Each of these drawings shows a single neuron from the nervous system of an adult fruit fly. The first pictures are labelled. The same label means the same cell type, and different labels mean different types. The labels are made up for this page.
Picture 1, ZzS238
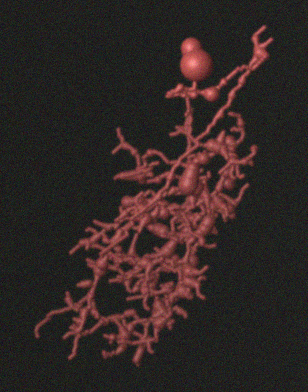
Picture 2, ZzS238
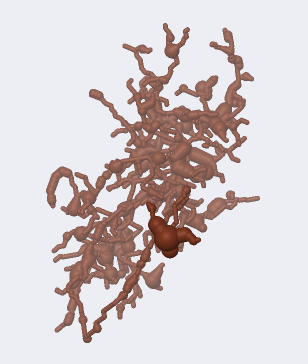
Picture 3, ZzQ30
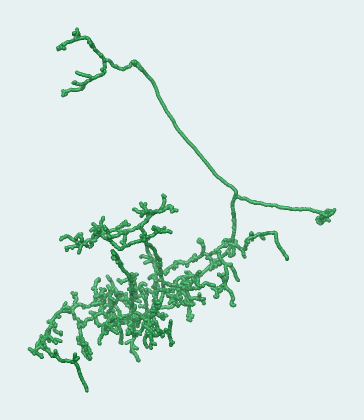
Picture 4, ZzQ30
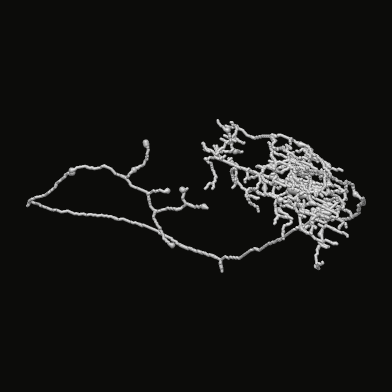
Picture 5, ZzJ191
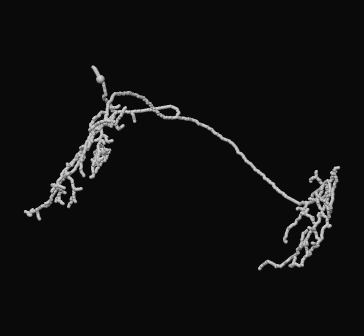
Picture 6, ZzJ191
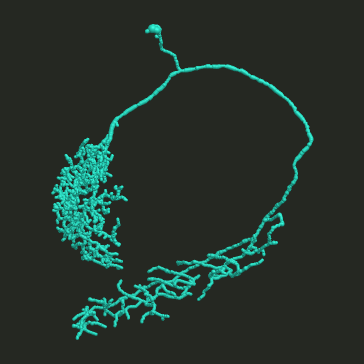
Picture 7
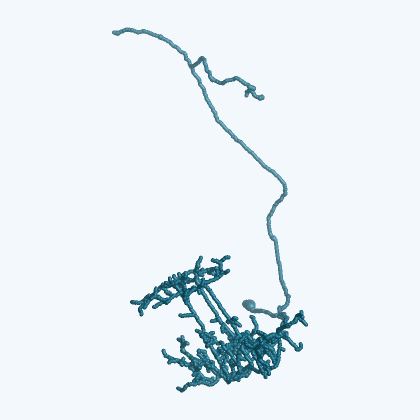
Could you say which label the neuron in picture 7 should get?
ZzQ30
